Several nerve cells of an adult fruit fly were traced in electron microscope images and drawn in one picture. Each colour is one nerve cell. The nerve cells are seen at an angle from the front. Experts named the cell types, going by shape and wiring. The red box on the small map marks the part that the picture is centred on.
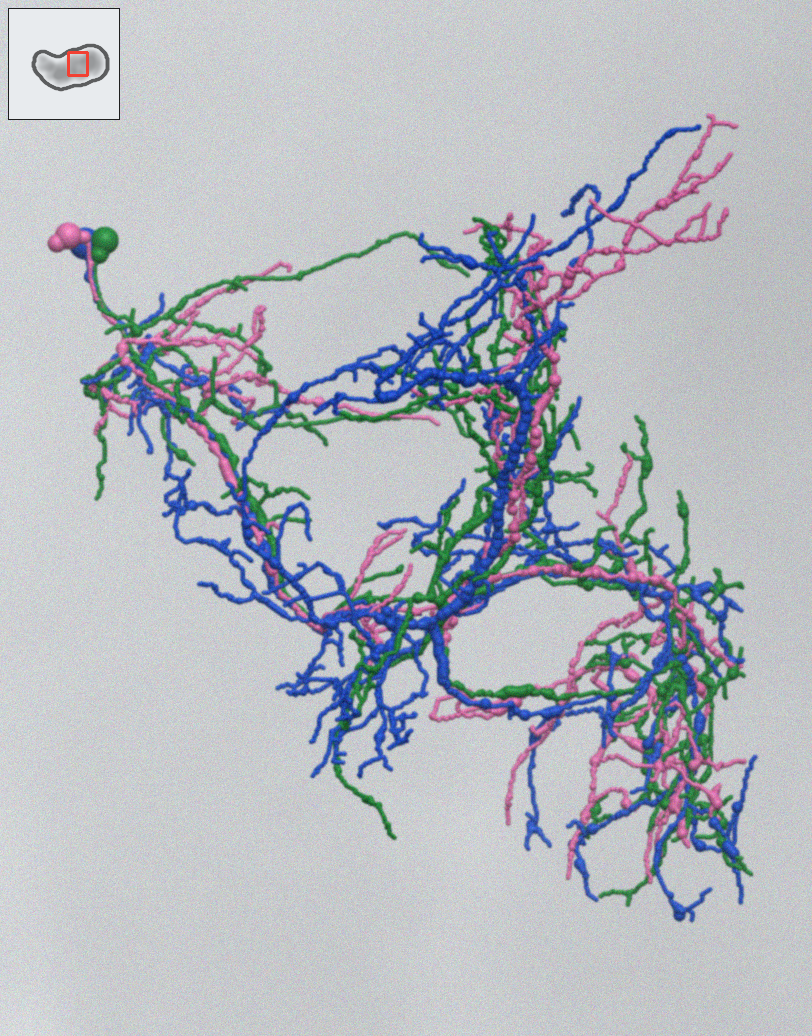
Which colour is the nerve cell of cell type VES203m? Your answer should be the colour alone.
blue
